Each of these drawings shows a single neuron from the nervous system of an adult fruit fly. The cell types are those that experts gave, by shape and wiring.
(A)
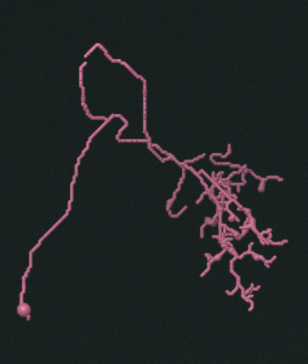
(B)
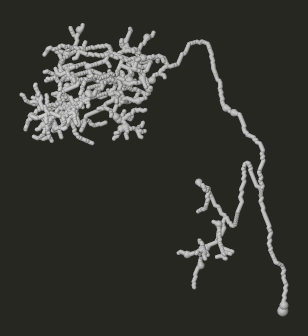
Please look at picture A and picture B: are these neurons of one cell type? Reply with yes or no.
no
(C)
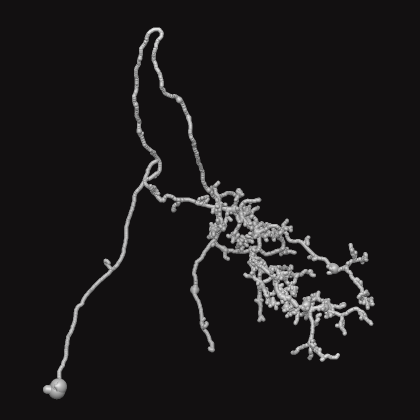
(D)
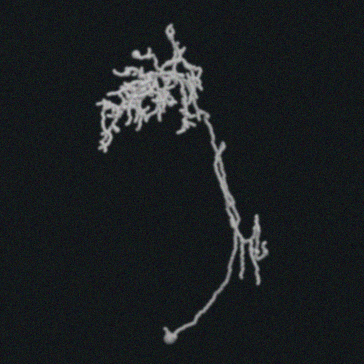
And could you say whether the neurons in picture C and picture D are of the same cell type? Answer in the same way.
yes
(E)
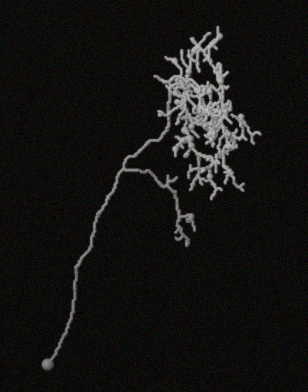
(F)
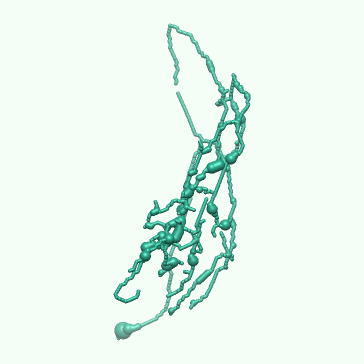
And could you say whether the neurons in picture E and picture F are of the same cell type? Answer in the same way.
no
